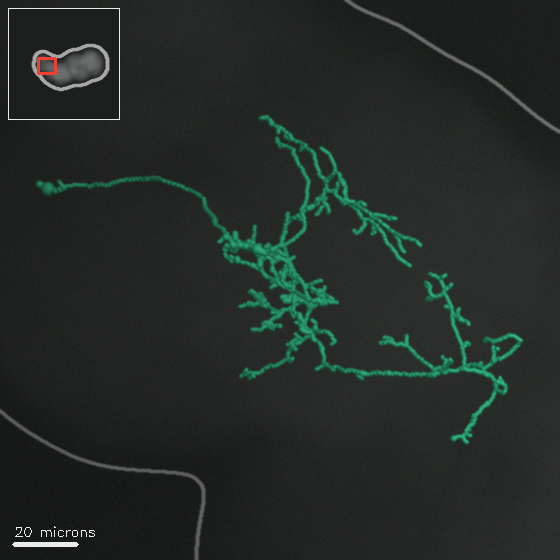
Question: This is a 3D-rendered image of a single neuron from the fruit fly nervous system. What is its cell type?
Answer: INXXX347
